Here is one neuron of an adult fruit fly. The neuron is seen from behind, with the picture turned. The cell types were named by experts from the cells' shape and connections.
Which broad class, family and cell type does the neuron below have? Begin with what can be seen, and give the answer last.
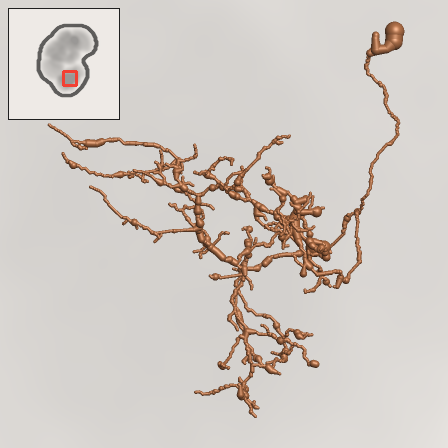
Its cell body lies at the upper right of the picture. Dozens of branch ends can be seen. This is a nerve-cord intrinsic neuron. The family is hemilineage 09A. The cell type is IN09A033.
